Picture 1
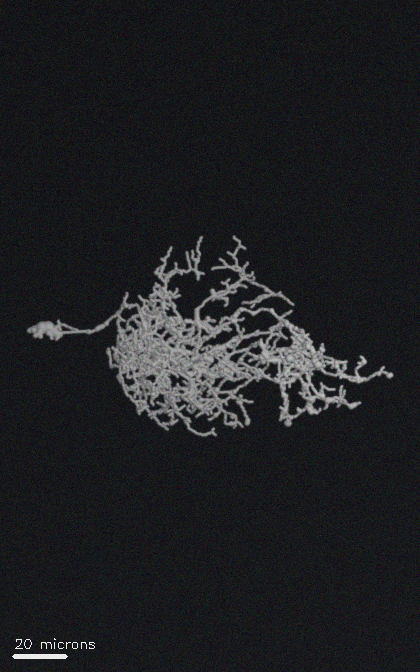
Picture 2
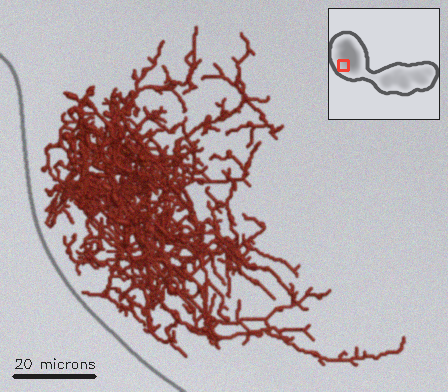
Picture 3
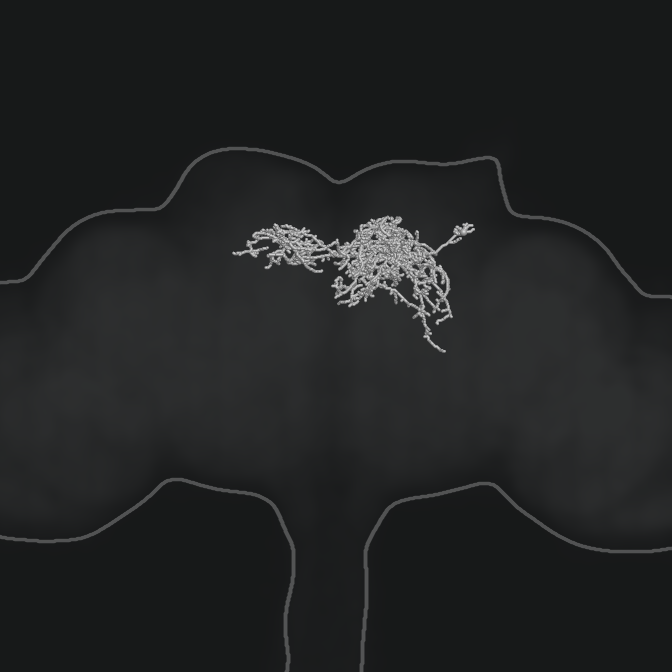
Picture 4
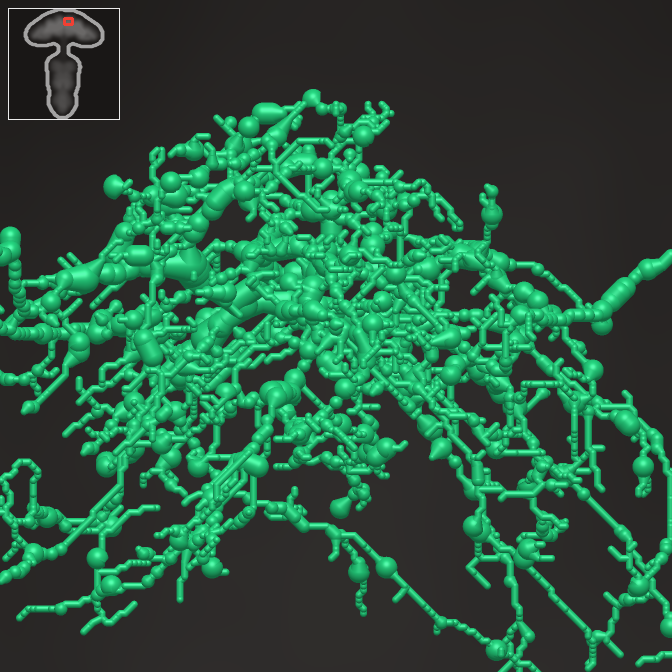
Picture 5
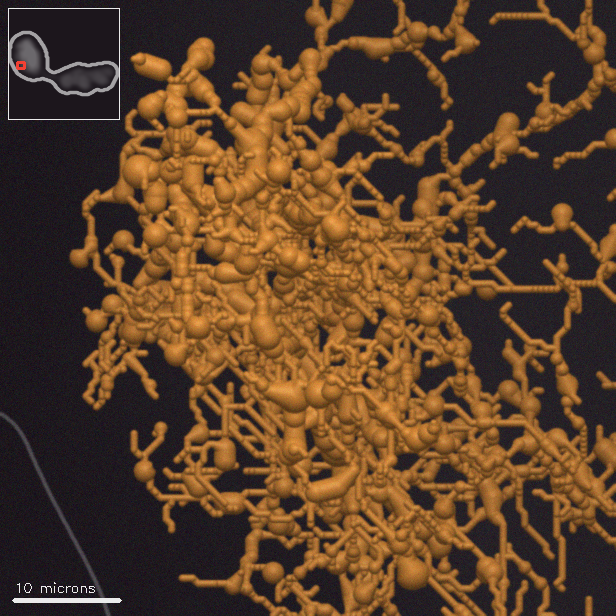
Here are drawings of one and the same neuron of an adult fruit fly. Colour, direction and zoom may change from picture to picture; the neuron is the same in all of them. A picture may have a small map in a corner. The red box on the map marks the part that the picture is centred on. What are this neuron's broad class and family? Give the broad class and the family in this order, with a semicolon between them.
central-brain intrinsic neuron; hemilineage TRdl_b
